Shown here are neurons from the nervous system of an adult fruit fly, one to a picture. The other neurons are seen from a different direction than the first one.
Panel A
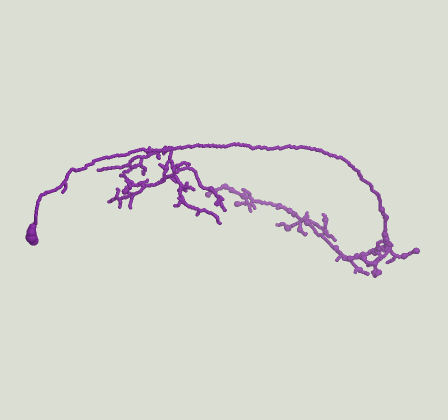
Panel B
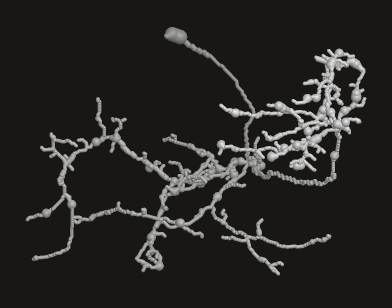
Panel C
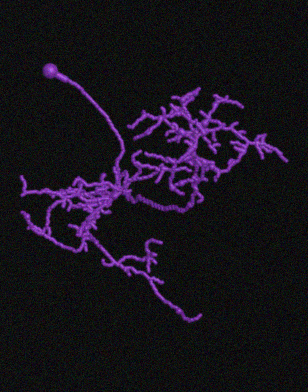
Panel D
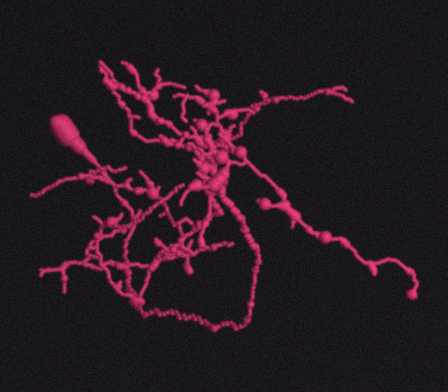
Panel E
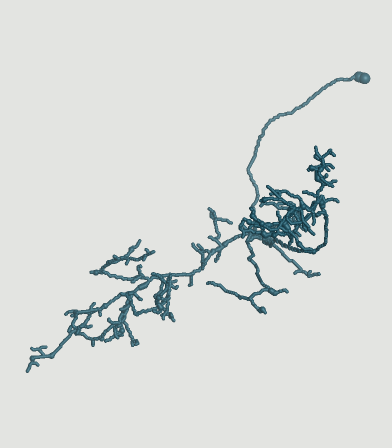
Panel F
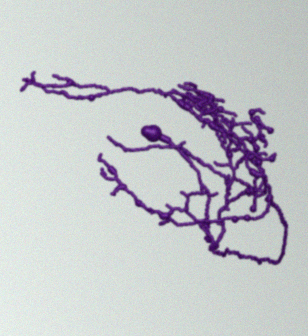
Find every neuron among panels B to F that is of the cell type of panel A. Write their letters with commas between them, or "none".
D, F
